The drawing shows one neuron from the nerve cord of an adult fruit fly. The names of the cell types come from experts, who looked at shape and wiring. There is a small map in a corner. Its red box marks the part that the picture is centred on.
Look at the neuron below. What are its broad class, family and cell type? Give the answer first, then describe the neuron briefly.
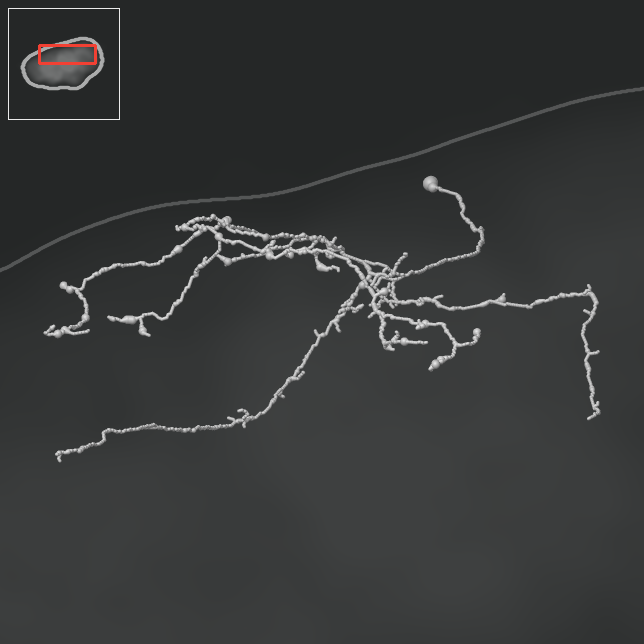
It is a nerve-cord intrinsic neuron. The family is hemilineage 03B. It is of cell type IN03B091. Dozens of branch ends can be seen. As drawn here it is wider than it is tall.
